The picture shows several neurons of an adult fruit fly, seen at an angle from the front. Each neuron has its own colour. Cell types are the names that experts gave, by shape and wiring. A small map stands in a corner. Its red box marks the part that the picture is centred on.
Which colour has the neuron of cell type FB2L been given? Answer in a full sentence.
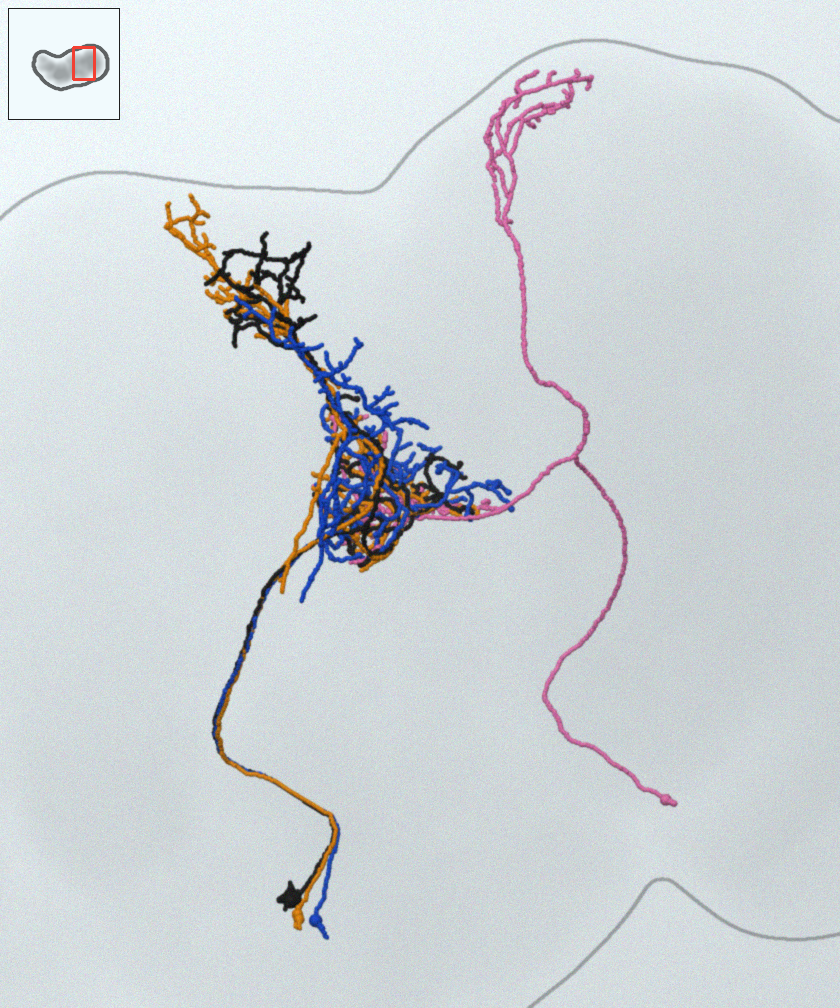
The colour is blue.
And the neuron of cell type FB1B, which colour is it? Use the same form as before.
The colour is pink.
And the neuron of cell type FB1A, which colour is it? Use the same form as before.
The colour is black.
